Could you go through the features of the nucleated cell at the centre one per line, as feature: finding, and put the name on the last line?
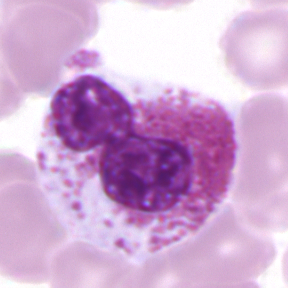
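Lobes: two
Position: diagonal, upper left and lower right
Chromatin: dense, dark purple, clumped
Granules: packed most densely on right side
Identity: eosinophil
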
